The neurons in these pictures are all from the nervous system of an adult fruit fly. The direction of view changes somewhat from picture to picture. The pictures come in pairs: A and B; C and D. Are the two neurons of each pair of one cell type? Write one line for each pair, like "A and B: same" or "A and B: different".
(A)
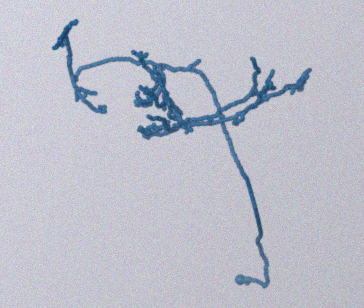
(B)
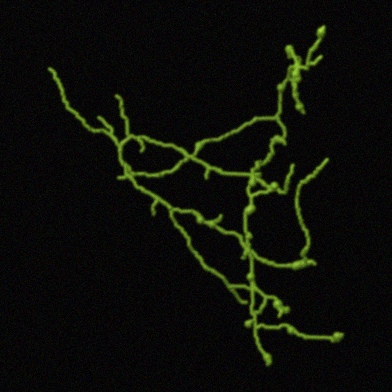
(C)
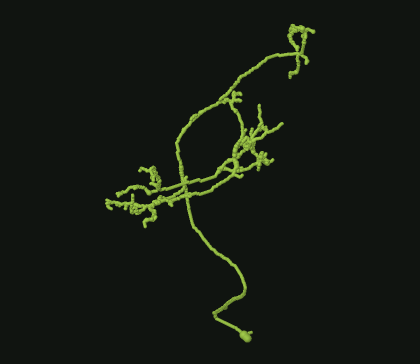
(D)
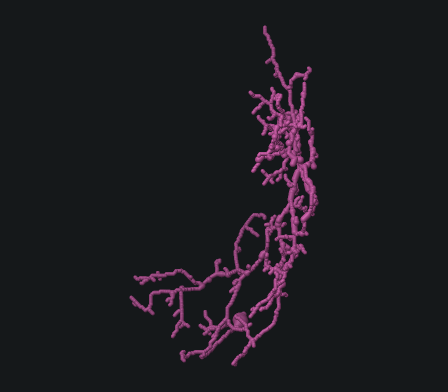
A and B: different
C and D: different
